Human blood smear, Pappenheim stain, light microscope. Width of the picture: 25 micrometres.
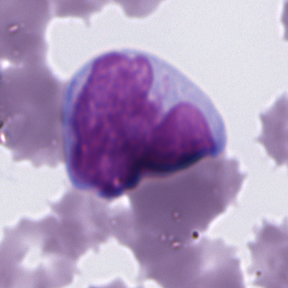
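Myeloblast, the cell in the middle. Look first at the nucleus: irregular and folded, it fills most of the cell, with a lobe bulging out to the right. The pale grey-blue cytoplasm is widest at the upper right, between nucleus and cell edge.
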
